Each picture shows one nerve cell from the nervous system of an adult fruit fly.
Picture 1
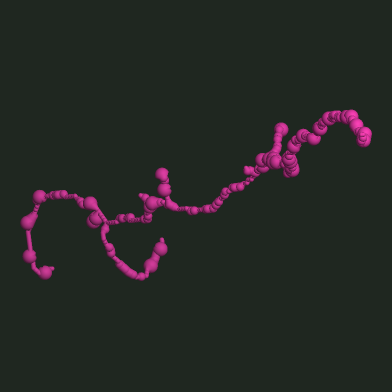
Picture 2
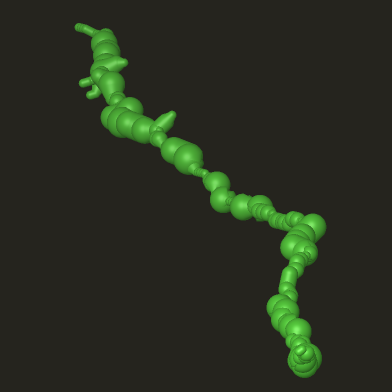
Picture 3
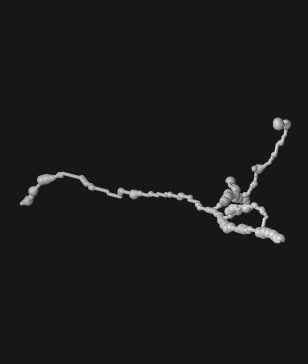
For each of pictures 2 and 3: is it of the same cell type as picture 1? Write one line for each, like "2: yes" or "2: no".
2: no
3: yes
